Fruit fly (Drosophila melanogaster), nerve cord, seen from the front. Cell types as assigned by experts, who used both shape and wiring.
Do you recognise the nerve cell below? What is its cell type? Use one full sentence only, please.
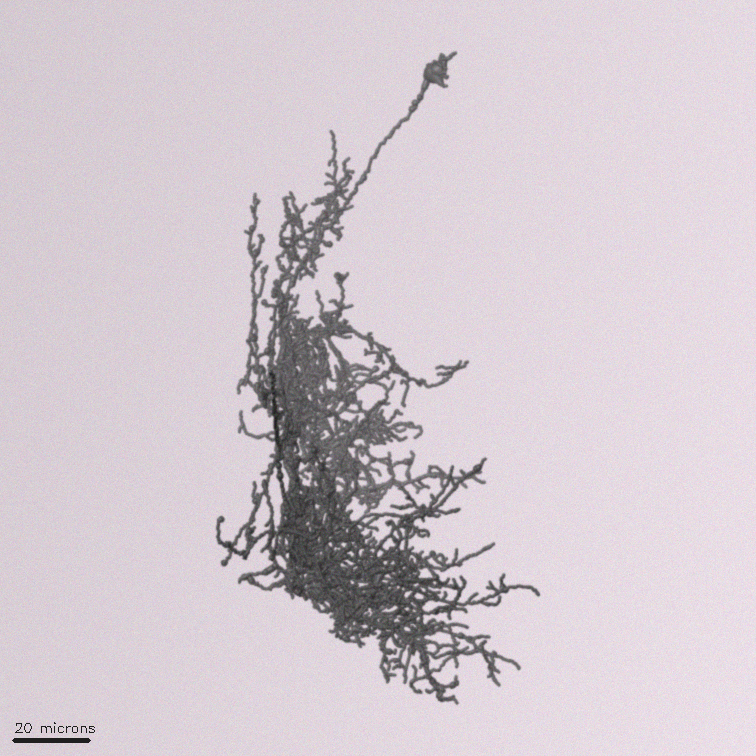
Within the cell type AN17A009 sits this neuron.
